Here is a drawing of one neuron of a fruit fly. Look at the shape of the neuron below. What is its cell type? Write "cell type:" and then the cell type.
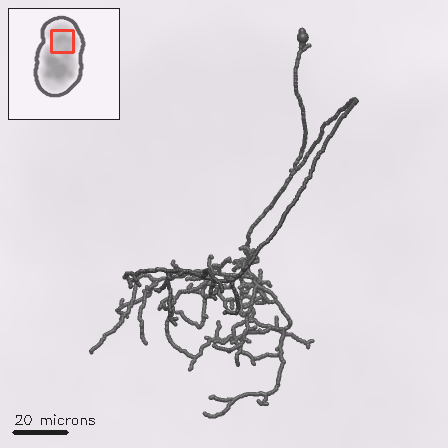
cell type: PLP038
